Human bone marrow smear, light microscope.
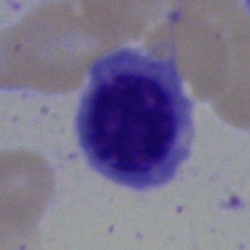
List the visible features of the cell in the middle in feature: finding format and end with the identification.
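Chromatin: very dark purple, looks dense
Cytoplasm: a narrow blue-violet rim around the nucleus
Granules: none distinct in the cytoplasm
Outline: uneven, small bulges along the right edge
Name: erythroblast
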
